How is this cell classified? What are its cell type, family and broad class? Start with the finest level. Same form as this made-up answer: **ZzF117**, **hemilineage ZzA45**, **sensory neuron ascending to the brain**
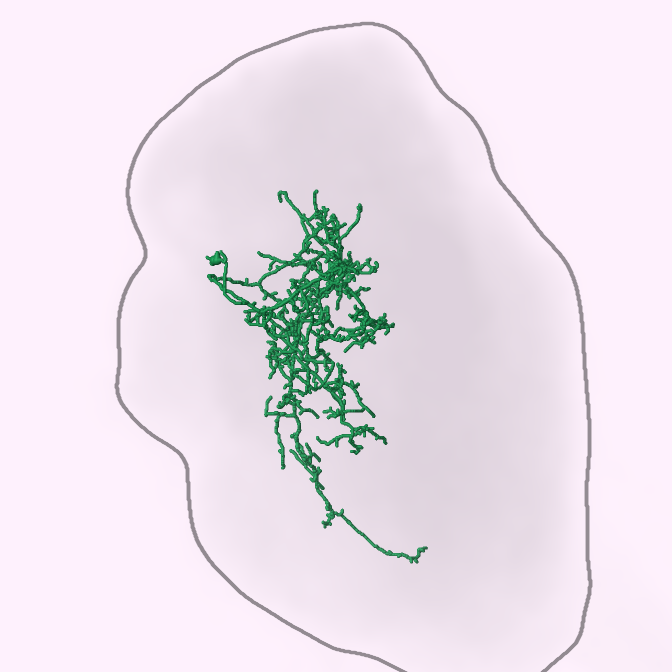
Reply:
**AVLP299_b**, **hemilineage VLPa1_lateral**, **central-brain intrinsic neuron**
